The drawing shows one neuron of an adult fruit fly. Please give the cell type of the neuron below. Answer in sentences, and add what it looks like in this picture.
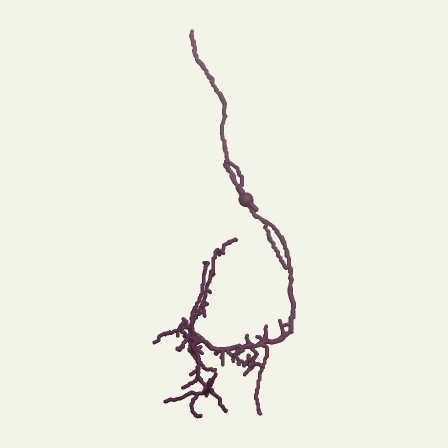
Its cell type is OCC02a. It is a visual centrifugal neuron. The cell body can be seen in the middle of the picture. Dozens of branch ends can be seen.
